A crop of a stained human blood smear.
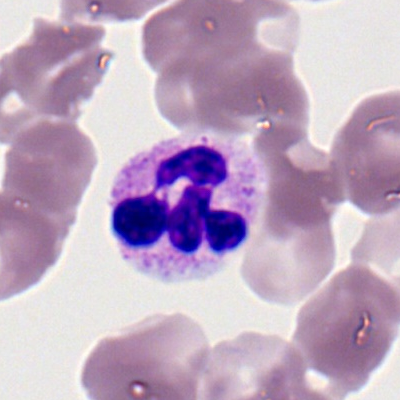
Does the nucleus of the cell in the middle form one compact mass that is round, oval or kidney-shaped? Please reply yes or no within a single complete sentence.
No, separate lobes make up the nucleus of this cell.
